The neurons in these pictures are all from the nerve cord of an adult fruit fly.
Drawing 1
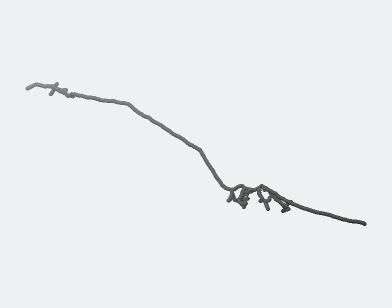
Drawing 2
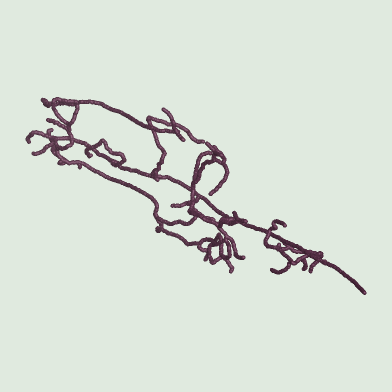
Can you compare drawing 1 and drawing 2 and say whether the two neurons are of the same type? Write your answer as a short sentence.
They are of different cell types.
